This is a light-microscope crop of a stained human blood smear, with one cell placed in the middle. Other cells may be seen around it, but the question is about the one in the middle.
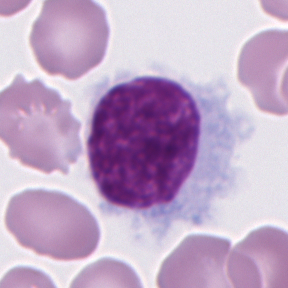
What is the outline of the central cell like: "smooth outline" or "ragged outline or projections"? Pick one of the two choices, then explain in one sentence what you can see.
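Ragged outline or projections. The cell's outer edge is ragged and frayed rather than smooth.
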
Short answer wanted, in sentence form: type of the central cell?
The cell that lies at the centre of the crop is a hairy cell.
